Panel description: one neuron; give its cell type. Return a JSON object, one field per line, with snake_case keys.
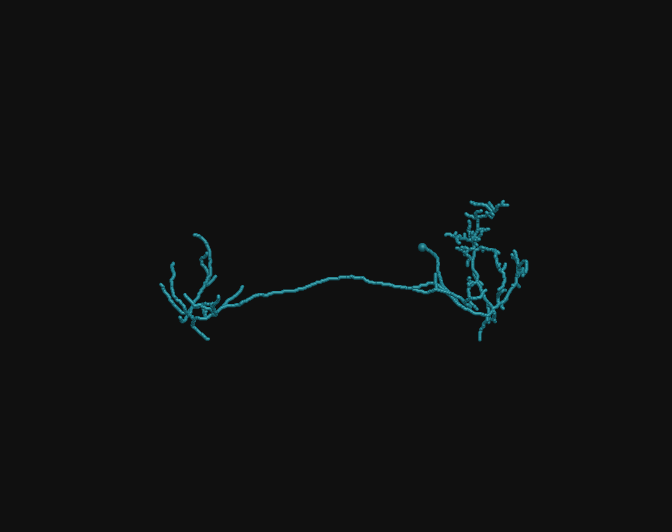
{
 "cell_type": "CB1983"
}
